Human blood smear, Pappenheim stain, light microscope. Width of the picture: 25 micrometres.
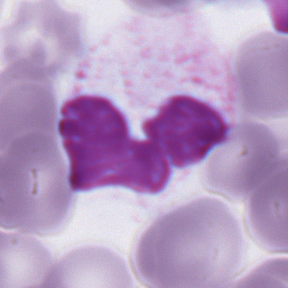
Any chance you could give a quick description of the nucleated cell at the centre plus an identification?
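Look first at the nucleus: two large lobes, joined by a broad band of nuclear material. It stains a deep reddish purple and looks dense throughout. Fine pink-red granules are scattered through the cytoplasm, most plentiful above the nucleus. This is a segmented neutrophil.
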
